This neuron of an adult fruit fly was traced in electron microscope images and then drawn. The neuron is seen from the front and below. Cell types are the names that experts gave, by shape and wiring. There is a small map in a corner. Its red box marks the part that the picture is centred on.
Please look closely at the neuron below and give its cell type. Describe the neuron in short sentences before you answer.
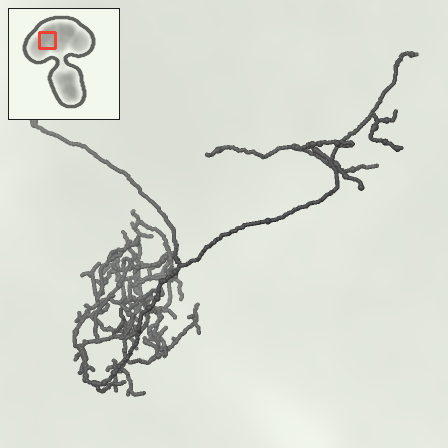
It lies in the brain. The picture shows dozens of branch ends. This is a visual projection neuron. It is of cell type LC29.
